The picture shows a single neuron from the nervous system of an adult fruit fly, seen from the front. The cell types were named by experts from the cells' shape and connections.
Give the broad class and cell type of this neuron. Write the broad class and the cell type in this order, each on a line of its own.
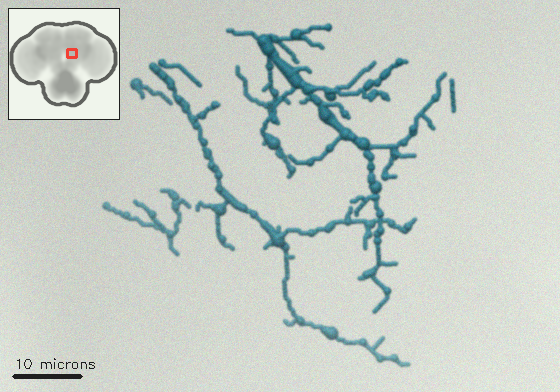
central-brain intrinsic neuron
IB048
